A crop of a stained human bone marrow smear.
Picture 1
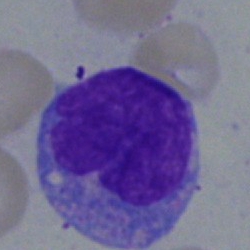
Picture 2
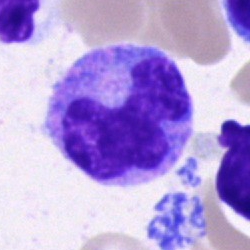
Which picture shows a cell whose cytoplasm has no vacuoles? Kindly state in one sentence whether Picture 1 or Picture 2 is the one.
Within the cytoplasm of the cell in picture 2, no vacuoles are present.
